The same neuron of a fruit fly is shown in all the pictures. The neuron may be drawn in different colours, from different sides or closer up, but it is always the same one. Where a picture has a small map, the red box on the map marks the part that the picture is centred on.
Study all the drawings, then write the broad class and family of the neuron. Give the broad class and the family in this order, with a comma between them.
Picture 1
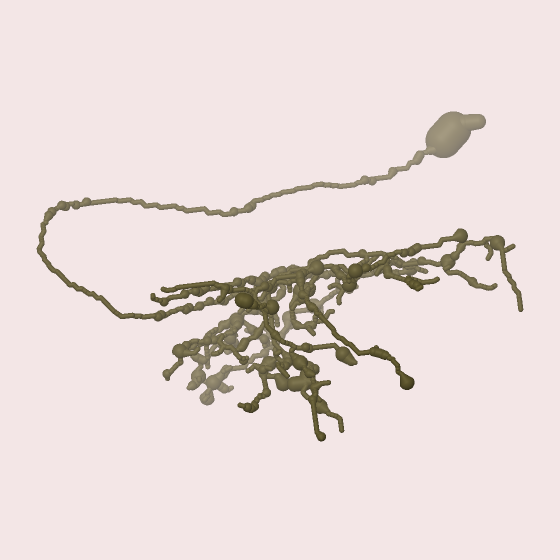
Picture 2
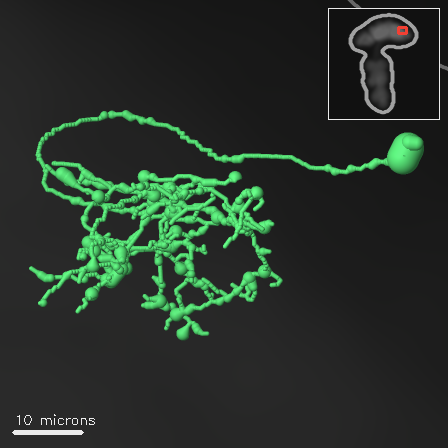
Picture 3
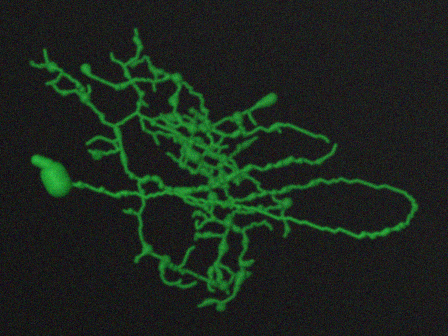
central-brain intrinsic neuron, hemilineage VLPl4_dorsal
